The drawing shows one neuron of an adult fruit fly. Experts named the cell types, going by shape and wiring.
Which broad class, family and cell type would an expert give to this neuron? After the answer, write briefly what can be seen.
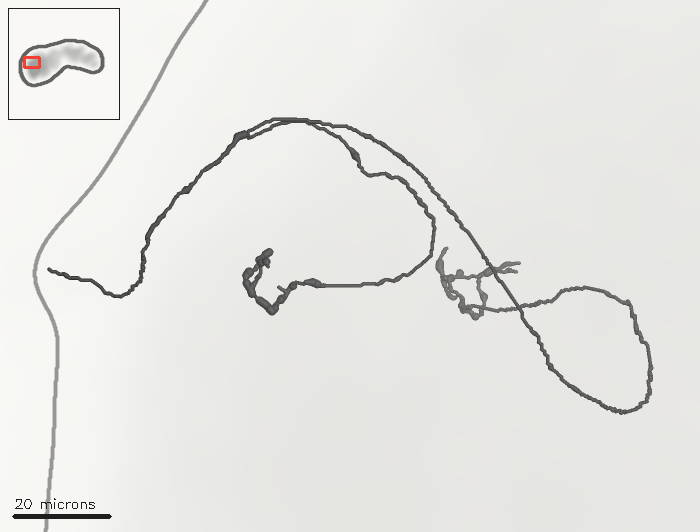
It is a sensory neuron entering the brain. The name of its family is class olfactory. Its cell type is ORN_VM5v. No cell body is drawn. By the scale bar it is about 130 microns wide in this view. It has a dozen or fewer branch ends.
